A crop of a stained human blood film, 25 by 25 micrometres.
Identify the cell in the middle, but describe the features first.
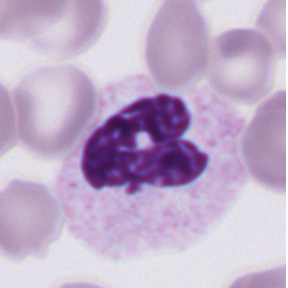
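You'll notice the outline is roughly round. The cytoplasm is pale pink and filled with fine pink-lilac granules. Look inside the folded nucleus and there's a small clear hole. That's a segmented neutrophil.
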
